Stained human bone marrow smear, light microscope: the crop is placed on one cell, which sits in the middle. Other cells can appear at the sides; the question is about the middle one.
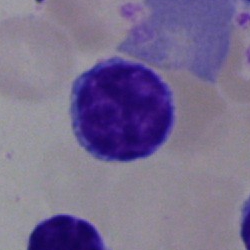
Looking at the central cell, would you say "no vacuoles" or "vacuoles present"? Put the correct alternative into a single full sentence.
No vacuoles are found within the cytoplasm of the cell.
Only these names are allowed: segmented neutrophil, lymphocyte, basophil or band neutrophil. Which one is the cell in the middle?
lymphocyte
